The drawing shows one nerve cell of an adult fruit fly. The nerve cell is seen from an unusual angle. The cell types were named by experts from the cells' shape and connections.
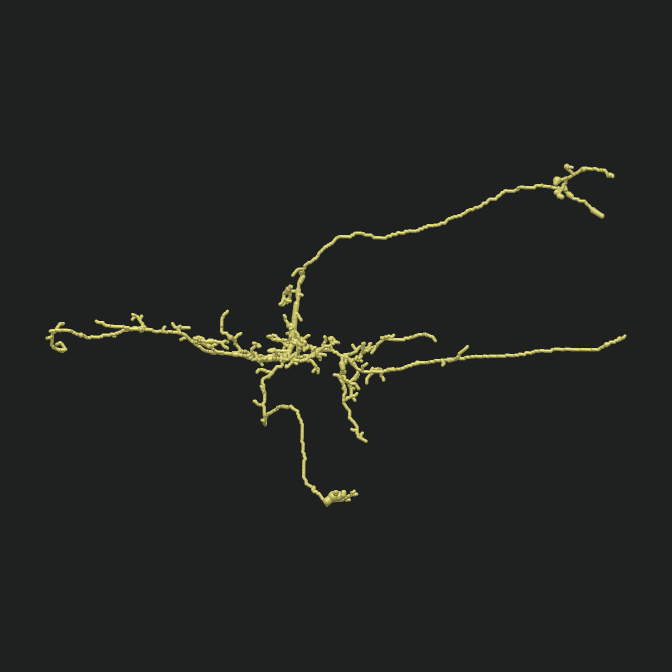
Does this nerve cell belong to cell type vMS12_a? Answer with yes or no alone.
no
